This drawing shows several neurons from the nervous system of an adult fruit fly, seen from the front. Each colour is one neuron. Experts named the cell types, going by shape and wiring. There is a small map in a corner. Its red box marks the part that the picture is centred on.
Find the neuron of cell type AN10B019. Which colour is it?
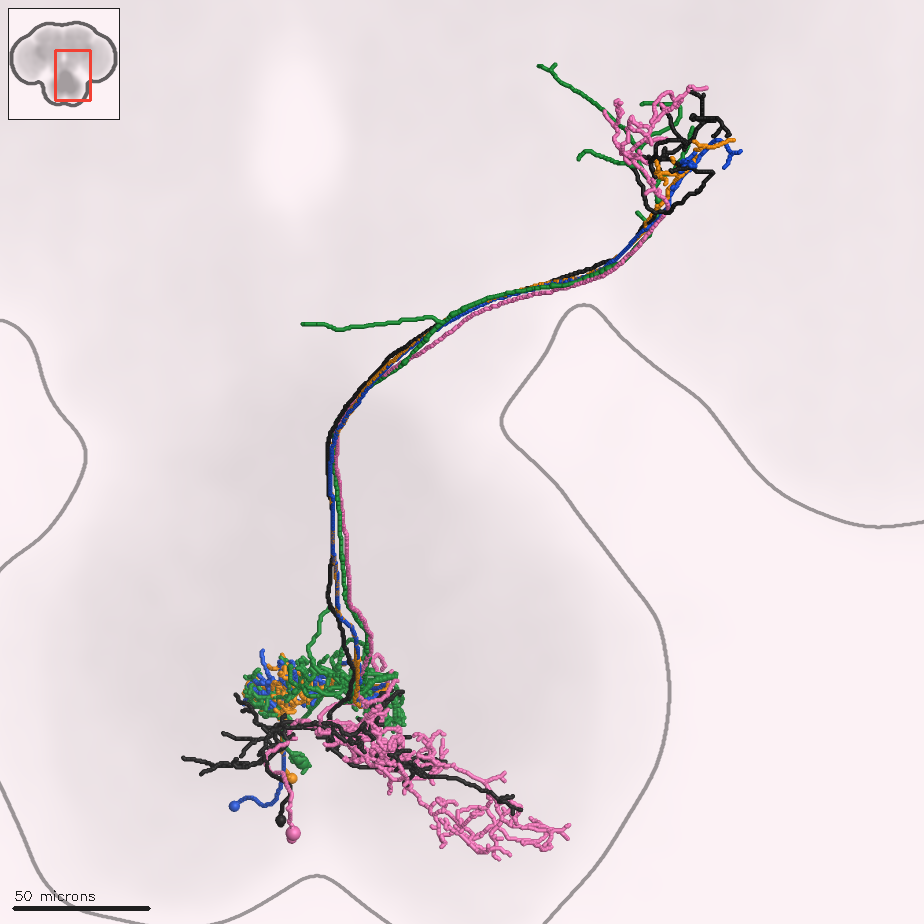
green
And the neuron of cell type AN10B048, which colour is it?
orange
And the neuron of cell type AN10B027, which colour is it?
pink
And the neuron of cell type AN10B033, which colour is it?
blue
